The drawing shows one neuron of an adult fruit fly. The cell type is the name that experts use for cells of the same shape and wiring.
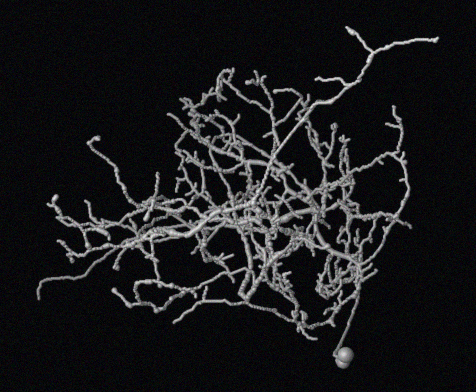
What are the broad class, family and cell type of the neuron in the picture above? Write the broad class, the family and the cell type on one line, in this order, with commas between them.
nerve-cord intrinsic neuron, hemilineage 17A, IN17A029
